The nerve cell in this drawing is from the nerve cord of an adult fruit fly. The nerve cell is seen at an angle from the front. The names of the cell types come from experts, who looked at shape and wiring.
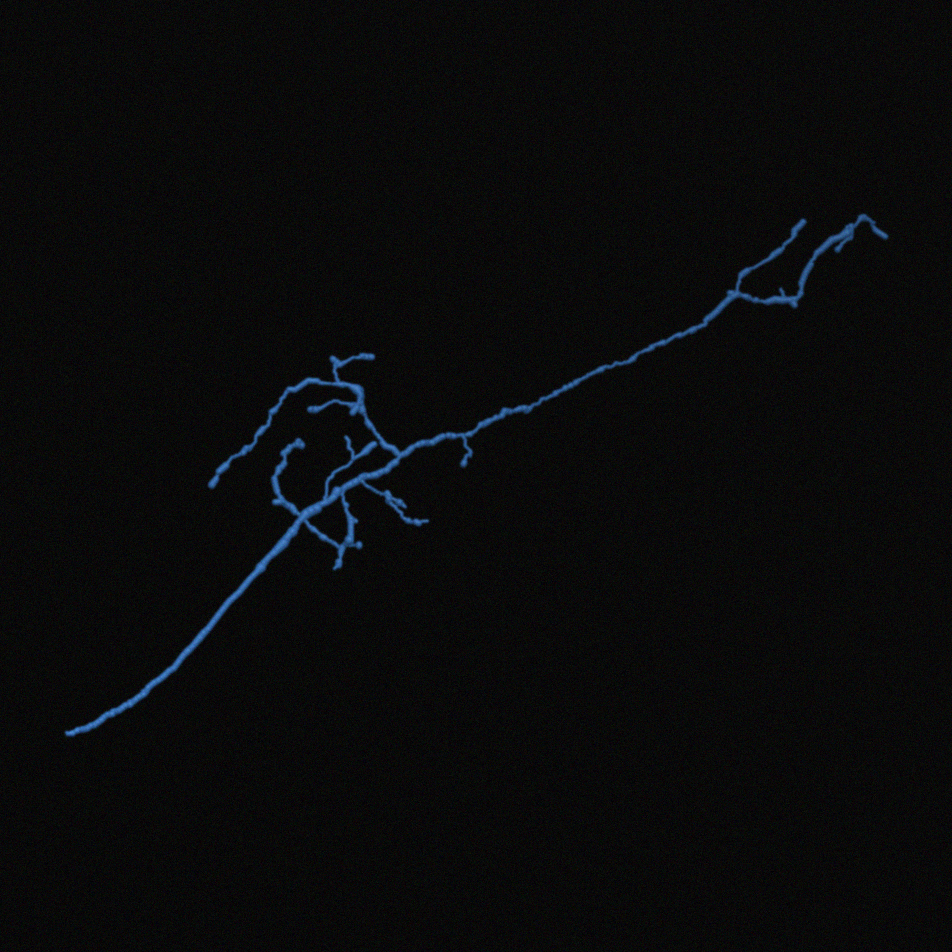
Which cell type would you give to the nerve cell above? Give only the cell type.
DNx02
